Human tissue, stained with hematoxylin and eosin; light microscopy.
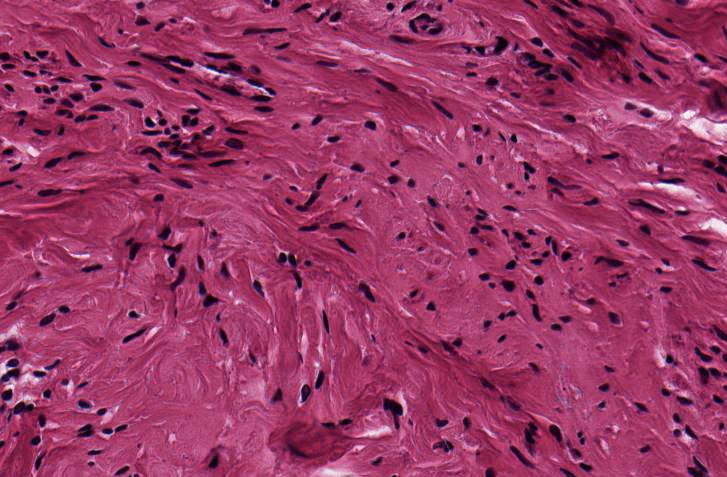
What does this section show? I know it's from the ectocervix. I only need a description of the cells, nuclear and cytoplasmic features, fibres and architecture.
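The whole field is filled with dense, deeply eosinophilic collagenous tissue. Scattered within the collagen are small, dark nuclei, mostly slender and spindle-shaped, with scant cytoplasm that is hard to separate from the surrounding collagen. Near the upper left lies a small group of more closely set nuclei.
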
